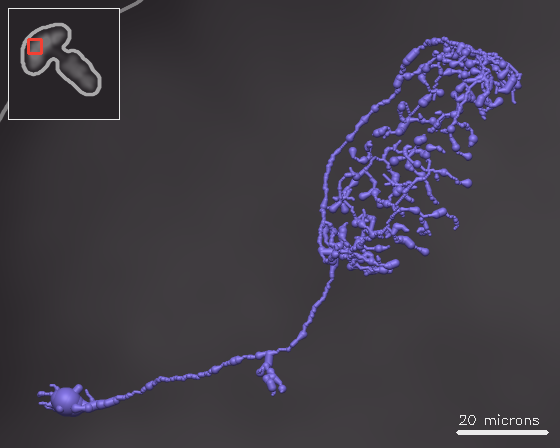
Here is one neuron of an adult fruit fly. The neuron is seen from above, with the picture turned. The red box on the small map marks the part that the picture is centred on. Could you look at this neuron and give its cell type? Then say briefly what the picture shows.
It is of cell type ER4d. Its broad class is central-brain intrinsic neuron. Its cell body lies at the lower left of the picture. By the scale bar it is about 110 microns wide in this view. The picture shows dozens of branch ends.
